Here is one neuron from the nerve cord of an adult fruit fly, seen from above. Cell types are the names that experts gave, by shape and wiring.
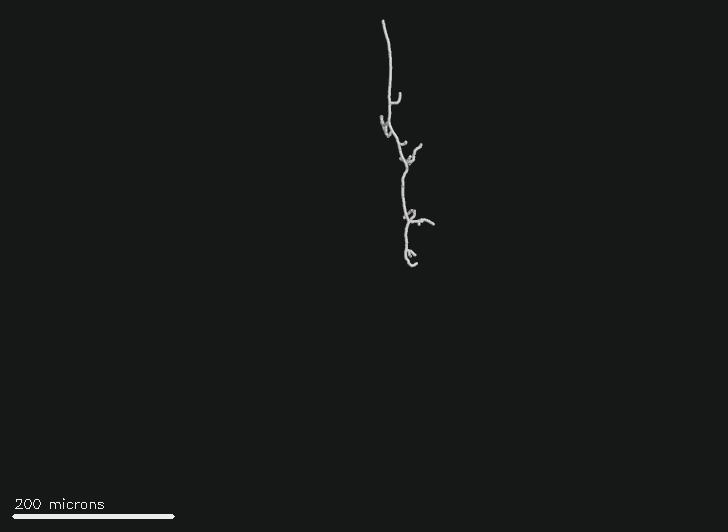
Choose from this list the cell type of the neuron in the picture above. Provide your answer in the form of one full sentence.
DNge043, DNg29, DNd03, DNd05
This neuron has been assigned cell type DNge043.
